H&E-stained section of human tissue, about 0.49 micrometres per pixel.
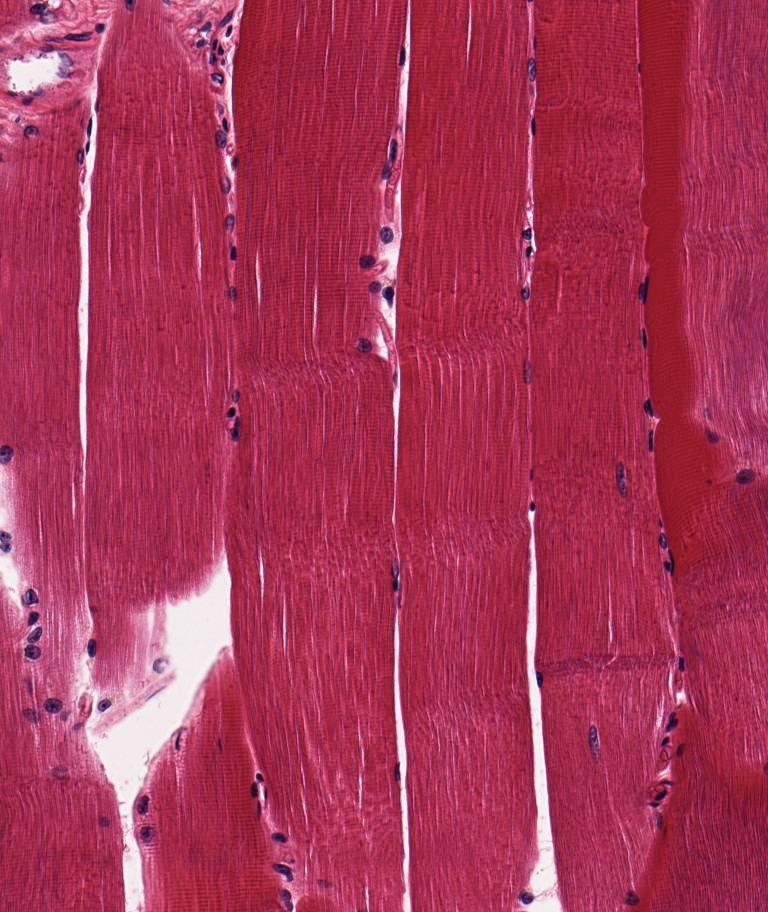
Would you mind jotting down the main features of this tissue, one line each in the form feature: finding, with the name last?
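Striations: fine transverse cross-striations along the fibres
Nuclear position: at the fibre edges, just beneath the borders
Nuclear shape: dark, elongated, parallel to the fibre length
Cytoplasm: deep pink-red with eosin
Name: skeletal muscle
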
